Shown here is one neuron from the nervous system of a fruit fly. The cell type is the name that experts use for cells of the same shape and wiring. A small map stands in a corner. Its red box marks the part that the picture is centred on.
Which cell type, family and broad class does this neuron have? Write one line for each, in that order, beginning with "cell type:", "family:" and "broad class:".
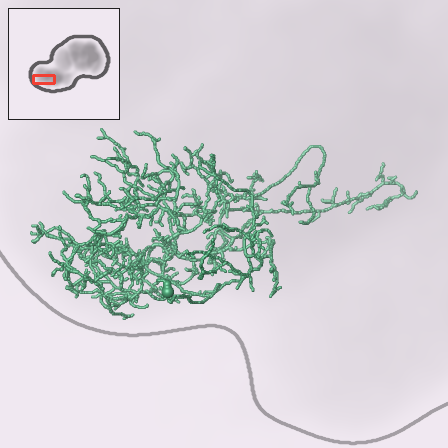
cell type: IN13B021
family: hemilineage 13B
broad class: nerve-cord intrinsic neuron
